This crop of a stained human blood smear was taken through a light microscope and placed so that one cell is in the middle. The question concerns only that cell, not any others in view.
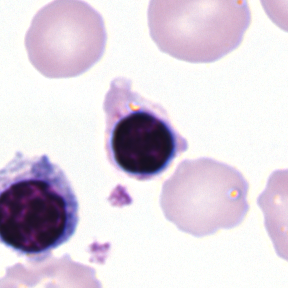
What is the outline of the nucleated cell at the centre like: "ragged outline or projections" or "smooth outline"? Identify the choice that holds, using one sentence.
What bounds the cell is a rough outline.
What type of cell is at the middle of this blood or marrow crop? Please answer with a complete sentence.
Positioned in the middle of the crop is an erythroblast.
